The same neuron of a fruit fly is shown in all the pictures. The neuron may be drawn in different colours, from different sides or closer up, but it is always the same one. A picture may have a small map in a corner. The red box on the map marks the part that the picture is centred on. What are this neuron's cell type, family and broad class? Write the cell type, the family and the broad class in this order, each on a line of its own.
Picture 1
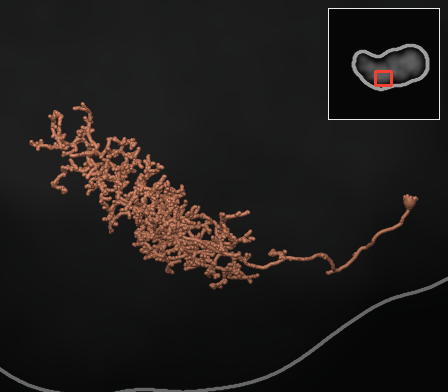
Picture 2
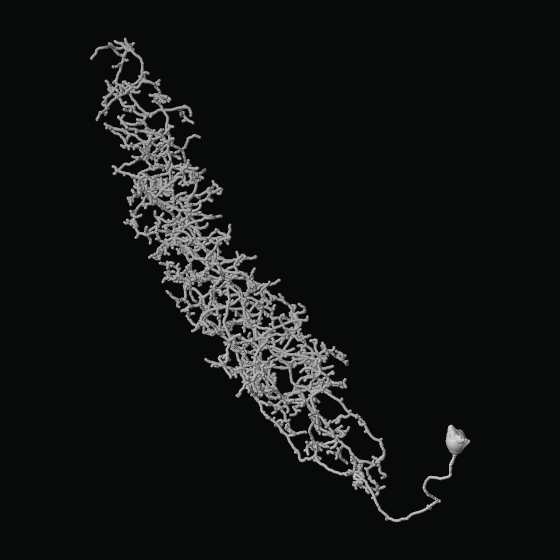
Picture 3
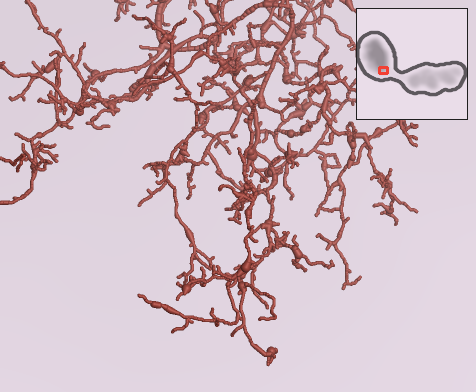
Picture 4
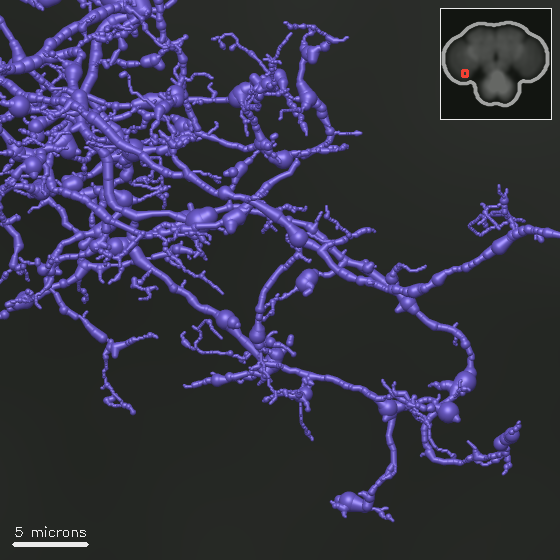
Pm8
Pm
optic-lobe intrinsic neuron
